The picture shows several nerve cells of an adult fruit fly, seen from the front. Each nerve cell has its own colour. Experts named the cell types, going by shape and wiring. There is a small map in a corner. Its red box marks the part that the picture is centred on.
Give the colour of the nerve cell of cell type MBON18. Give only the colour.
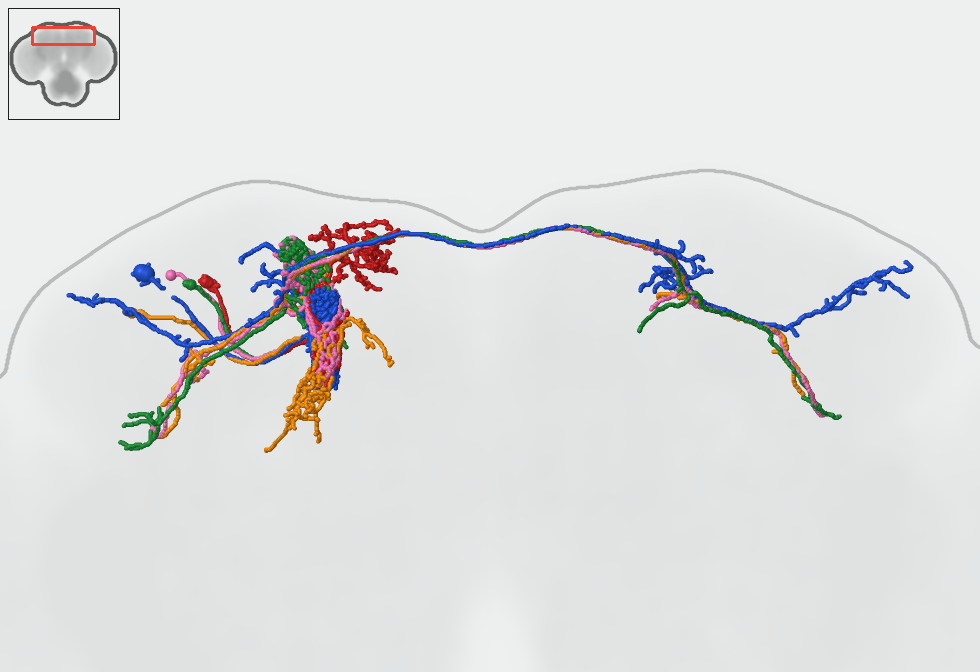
blue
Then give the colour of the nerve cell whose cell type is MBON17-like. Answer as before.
pink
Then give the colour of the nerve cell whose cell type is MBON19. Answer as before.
red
